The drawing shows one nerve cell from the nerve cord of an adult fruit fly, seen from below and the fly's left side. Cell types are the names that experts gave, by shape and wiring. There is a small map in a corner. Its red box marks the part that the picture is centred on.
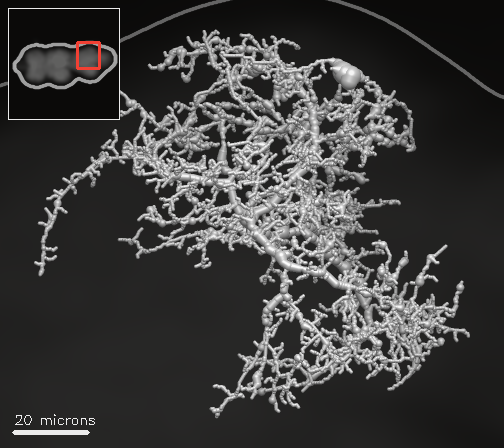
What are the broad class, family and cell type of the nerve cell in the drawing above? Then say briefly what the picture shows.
This is a nerve-cord intrinsic neuron. Its family is hemilineage 17A. Its cell type is IN17A017. By the scale bar it is about 120 microns wide in this view. The picture shows more than a hundred branch ends.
